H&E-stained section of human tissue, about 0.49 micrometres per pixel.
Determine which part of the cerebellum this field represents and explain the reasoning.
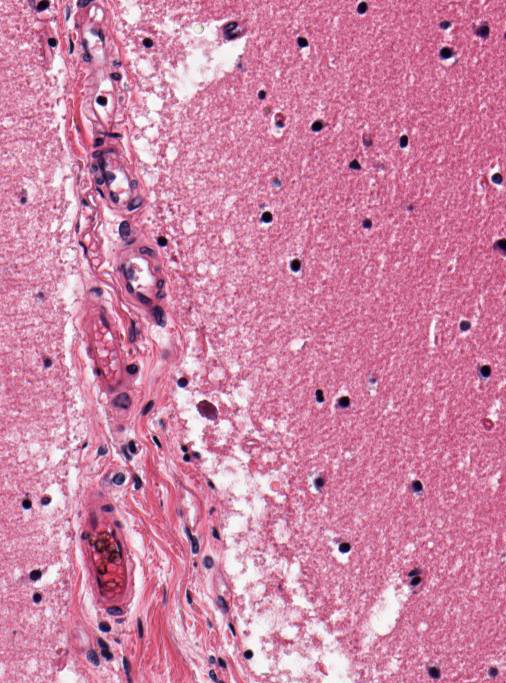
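Answer: molecular layer. Most of the field is a finely granular, fibrillary pink matrix with sparse small, round, dark nuclei scattered through it.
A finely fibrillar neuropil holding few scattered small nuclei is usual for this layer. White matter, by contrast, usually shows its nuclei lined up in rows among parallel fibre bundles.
A narrow band of wavy fibrous tissue with small vessels runs vertically down the left, its pink collagen fibres running lengthwise.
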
